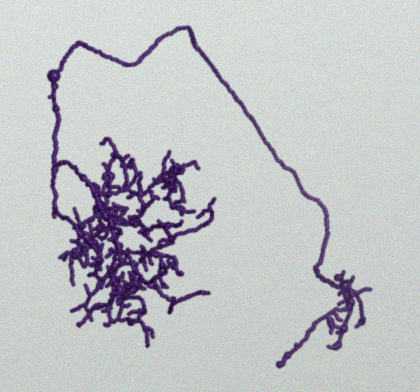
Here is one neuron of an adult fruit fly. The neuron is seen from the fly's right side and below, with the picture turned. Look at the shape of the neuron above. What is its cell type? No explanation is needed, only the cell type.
MeLo2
